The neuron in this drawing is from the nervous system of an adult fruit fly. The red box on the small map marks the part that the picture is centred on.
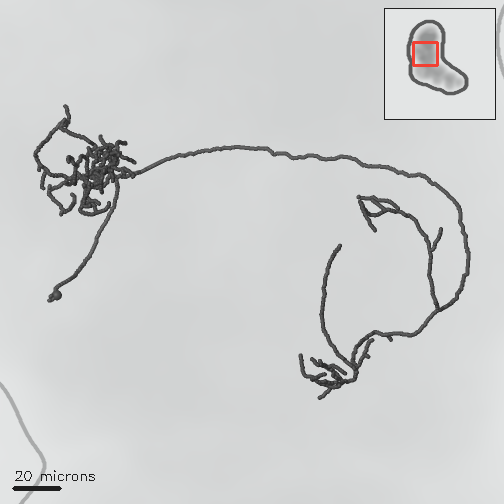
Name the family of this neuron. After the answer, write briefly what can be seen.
The family is hemilineage ALlv1. This is a central-brain intrinsic neuron. Its cell body lies on the left of the picture. By the scale bar it is about 190 microns wide in this view.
